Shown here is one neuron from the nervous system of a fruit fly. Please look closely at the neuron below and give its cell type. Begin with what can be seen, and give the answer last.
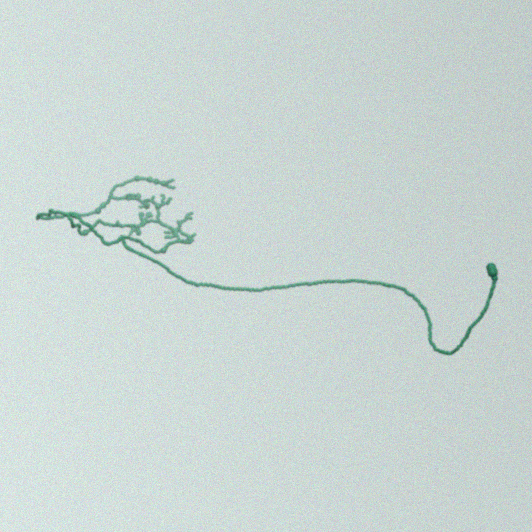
The cell body is on the right of the picture. In this view it is more than twice as wide as it is tall. This is a central-brain intrinsic neuron. Its cell type is CB1391.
